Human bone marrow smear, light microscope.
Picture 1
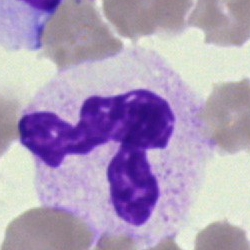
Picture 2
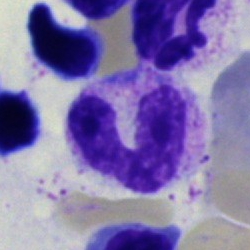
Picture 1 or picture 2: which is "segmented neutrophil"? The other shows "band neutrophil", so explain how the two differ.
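Picture 1 shows a segmented neutrophil, and picture 2 a band neutrophil. In picture 2 the nucleus is horseshoe-shaped, its notch opening toward the top of the picture.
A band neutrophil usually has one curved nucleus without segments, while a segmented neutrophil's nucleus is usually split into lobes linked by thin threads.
The cell in picture 1 has a roughly round, smooth outline and abundant pale lilac cytoplasm, with dense, dark purple, clumped chromatin. Picture 2 has dark purple, coarsely clumped chromatin and pale pinkish-lilac cytoplasm. Both carry fine granules scattered through the cytoplasm: small and purplish in picture 1, pink-violet in picture 2.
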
